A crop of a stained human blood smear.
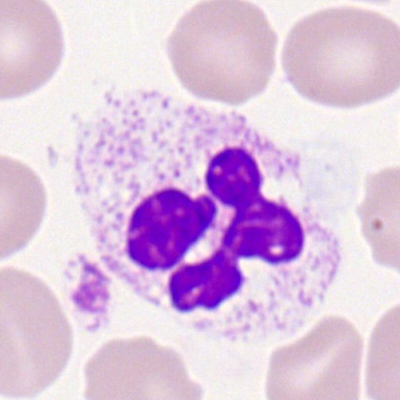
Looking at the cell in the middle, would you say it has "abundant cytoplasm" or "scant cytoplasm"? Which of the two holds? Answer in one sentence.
What surrounds the nucleus is plentiful cytoplasm.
